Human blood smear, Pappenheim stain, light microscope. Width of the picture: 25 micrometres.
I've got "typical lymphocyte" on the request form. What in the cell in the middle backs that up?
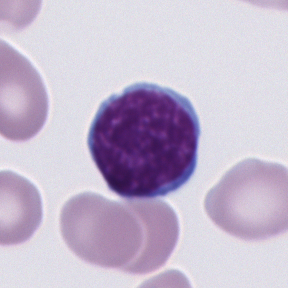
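Measured across, this typical lymphocyte comes to about 10 micrometres.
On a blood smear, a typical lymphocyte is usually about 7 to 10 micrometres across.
The measurement therefore sits at the upper limit of that usual range. The cytoplasm forms only a thin blue rim around the nucleus, slightly wider on the right side than on the left.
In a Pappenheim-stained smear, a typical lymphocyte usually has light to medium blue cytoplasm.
The blue rim here is in keeping with that. The nucleus is round, about 9 micrometres across, and fills about 80% of the cell's area, with no lobes or indentations. Its chromatin is dense, dark purple and coarsely clumped.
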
